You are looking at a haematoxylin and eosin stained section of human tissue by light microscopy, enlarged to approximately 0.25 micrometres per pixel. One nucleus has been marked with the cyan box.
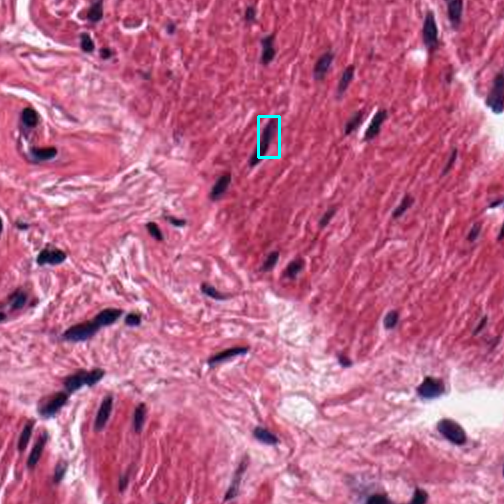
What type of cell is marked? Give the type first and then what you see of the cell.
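Smooth muscle cell. The nucleus is stained dark and fairly evenly throughout, with a smooth outline. The cytoplasm around the nucleus is pink and finely streaked, and no distinct border separates it from the neighbouring cytoplasm. The cell lies within a band of parallel pink fibres, with its nucleus aligned with the fibres and with other elongated nuclei nearby.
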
